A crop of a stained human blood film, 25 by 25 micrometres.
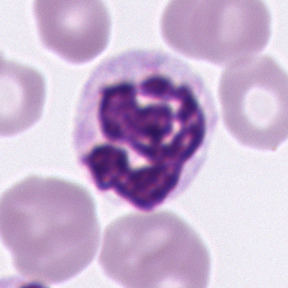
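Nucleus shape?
Several connected lobes, curled into a loop.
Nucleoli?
None visible.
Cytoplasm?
Fine, faint violet-pink granules; no vacuoles.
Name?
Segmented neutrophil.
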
